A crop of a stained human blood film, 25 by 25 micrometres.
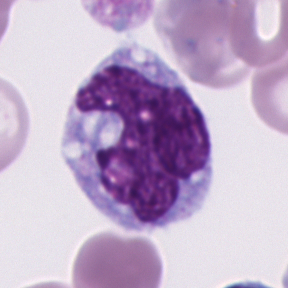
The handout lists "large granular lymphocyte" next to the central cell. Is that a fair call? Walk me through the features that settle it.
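Starting with the cytoplasm: it is a pale greyish blue, which leans toward monocyte.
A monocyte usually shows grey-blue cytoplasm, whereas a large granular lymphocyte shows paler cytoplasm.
Then the granules: I find none that are coarse or brightly coloured, and that tells against large granular lymphocyte.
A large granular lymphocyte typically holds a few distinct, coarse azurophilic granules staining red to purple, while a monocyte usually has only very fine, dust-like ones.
Next, several small clear vacuoles lie in the cytoplasm, which sits well with monocyte.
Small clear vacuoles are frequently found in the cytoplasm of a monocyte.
The rest I simply note: the outline is oval and taller than wide, about 16 by 13 micrometres, the nucleus takes up about 60% of the cell's area, and red cells lie close around it without any overlapping it. Nothing I can see favours large granular lymphocyte, so that name doesn't fit; this is a monocyte.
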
